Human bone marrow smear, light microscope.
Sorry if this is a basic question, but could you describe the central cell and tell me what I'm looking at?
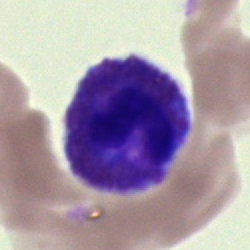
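Round, with a slightly bumpy edge, the cell has dense, dark purple chromatin. No distinct pale rim of cytoplasm can be made out around the nucleus. The image is slightly out of focus. This cell is an eosinophil.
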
